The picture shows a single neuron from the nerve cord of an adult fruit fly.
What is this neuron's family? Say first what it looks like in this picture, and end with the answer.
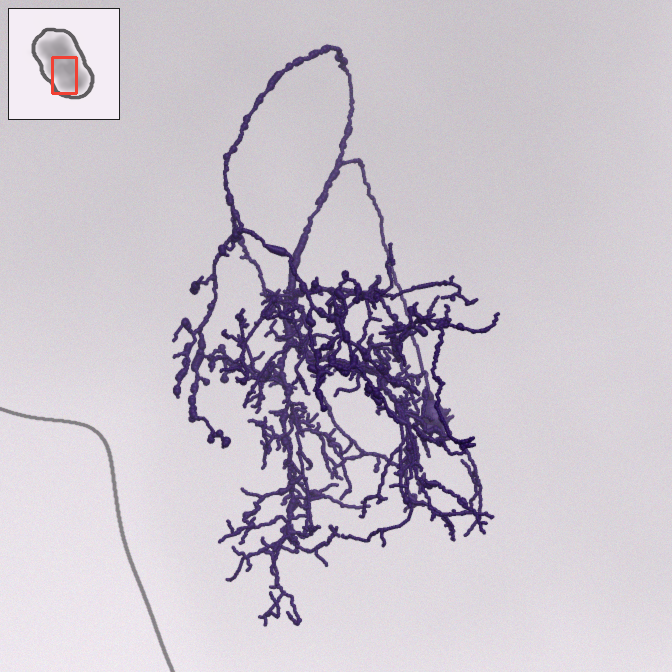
More than a hundred branch ends can be seen. In this view it is taller than it is wide. Its broad class is nerve-cord intrinsic neuron. The family is hemilineage 02A.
